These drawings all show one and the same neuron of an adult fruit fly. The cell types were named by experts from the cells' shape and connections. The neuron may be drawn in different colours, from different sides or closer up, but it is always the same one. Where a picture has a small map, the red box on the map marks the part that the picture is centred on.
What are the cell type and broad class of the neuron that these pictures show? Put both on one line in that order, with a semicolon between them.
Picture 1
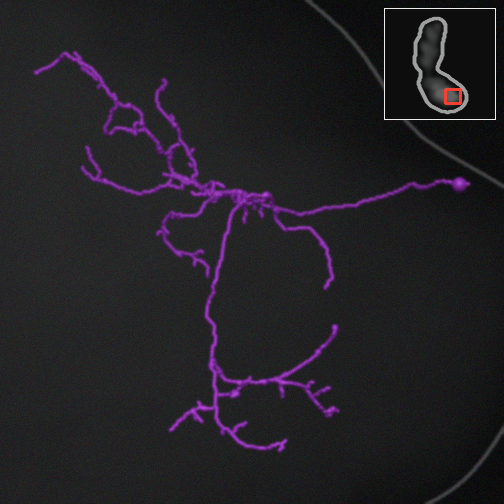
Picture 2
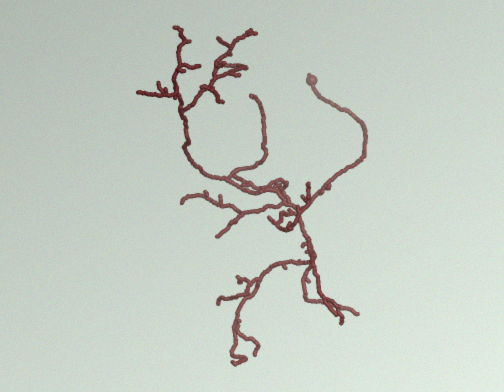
SMP437; central-brain intrinsic neuron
